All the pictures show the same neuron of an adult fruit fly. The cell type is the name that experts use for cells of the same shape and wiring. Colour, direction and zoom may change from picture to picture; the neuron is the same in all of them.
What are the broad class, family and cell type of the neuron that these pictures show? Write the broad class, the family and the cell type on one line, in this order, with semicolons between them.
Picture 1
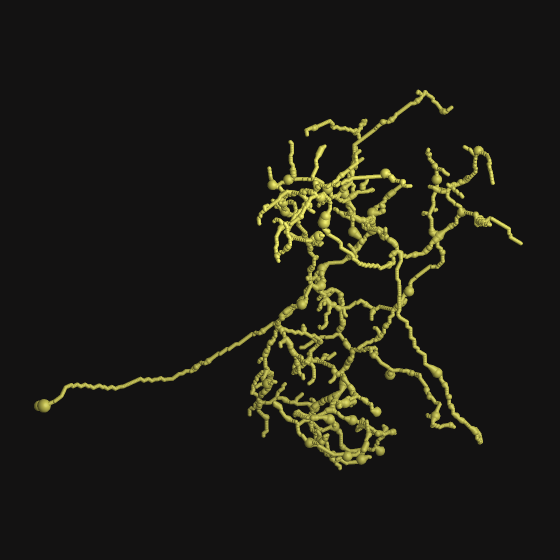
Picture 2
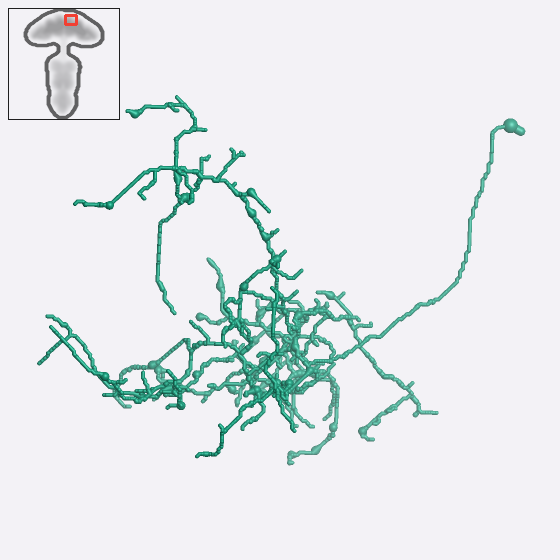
central-brain intrinsic neuron; hemilineage EBa1; CB2784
